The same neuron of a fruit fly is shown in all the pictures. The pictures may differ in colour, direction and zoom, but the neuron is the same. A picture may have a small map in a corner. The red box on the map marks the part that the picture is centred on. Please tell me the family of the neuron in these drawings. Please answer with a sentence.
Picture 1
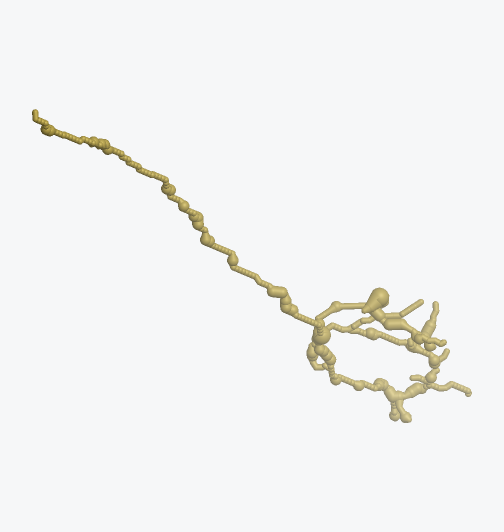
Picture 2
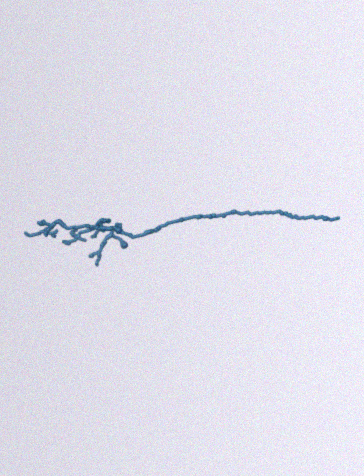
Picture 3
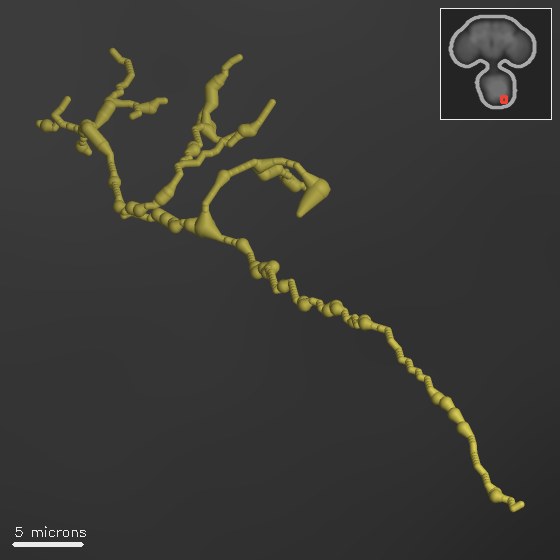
The family is class mechanosensory tactile.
